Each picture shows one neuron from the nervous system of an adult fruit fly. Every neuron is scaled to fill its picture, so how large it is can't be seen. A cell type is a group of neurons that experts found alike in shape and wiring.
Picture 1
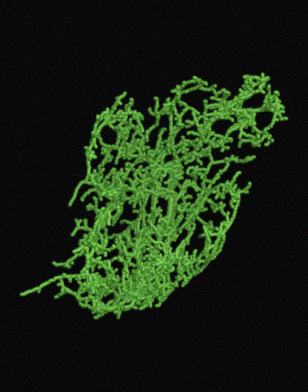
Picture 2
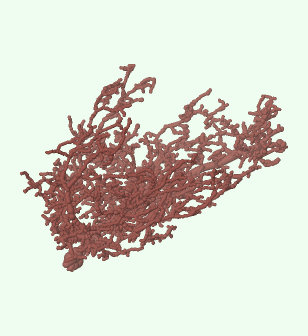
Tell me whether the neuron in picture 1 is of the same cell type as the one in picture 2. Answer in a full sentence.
They are of the same cell type.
